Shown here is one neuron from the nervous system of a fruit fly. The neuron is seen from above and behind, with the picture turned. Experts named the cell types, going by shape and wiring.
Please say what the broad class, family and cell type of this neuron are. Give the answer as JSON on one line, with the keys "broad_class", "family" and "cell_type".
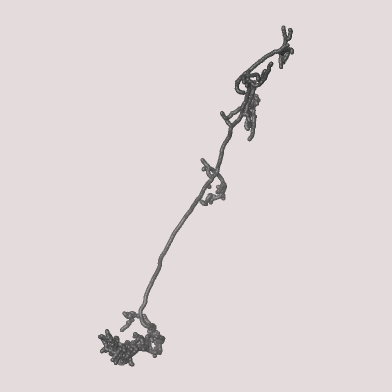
{"broad_class": "descending neuron", "family": "hemilineage MX12", "cell_type": "DNg95"}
